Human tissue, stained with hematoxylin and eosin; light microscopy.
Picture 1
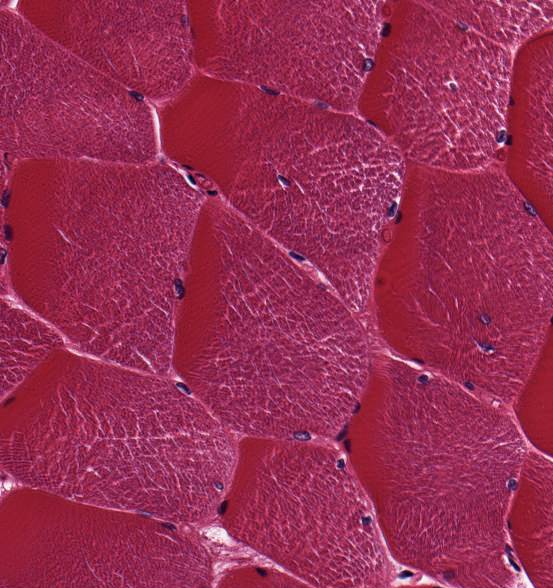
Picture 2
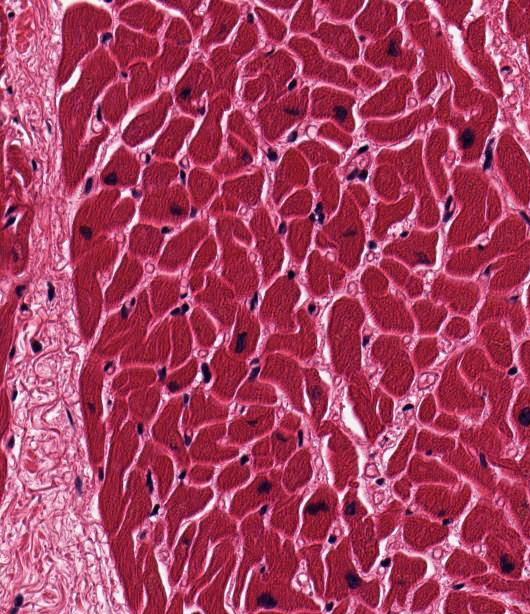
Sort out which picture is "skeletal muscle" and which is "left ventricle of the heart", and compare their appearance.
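That first one's skeletal muscle, and the second is left ventricle of the heart. In the skeletal muscle the fibres are polygonal, with angular corners where neighbours meet, and broadly similar in size. Their small, dark, flattened nuclei sit mostly at the fibre edges, and the cytoplasm stains deep pink-red with a fine speckle of myofibrils.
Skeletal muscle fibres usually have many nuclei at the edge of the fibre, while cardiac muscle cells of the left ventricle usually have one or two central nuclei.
In the second picture the muscle nuclei lie centrally within the fibres rather than at their edges. Those fibres are closely packed and deeply eosinophilic, cut mostly across or obliquely, with irregular, branching outlines.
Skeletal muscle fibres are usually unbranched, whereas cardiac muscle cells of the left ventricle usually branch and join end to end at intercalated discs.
The thin pale spaces between them hold delicate connective tissue with small capillaries and small dark nuclei.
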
